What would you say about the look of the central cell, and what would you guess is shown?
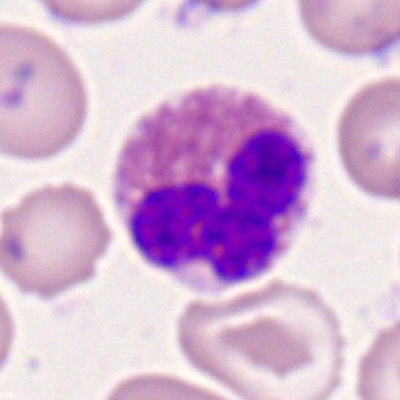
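It's a round cell with a smooth edge. The nucleus sits in the lower and right part, and its chromatin is dark purple and coarsely clumped. Over at the upper left there's a wide area of pinkish-lilac cytoplasm. That's an eosinophil.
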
